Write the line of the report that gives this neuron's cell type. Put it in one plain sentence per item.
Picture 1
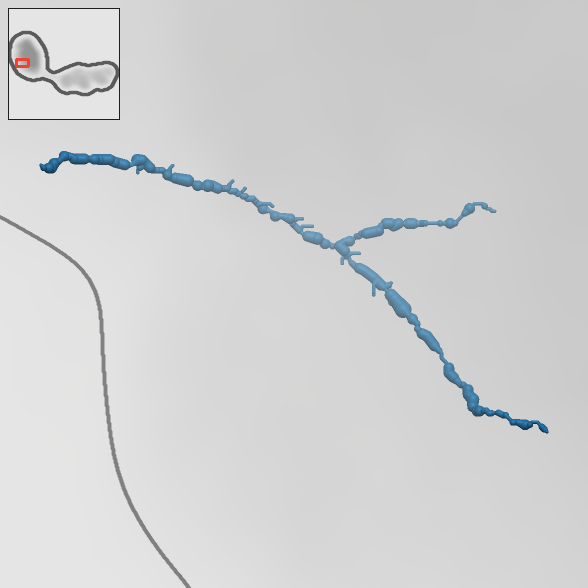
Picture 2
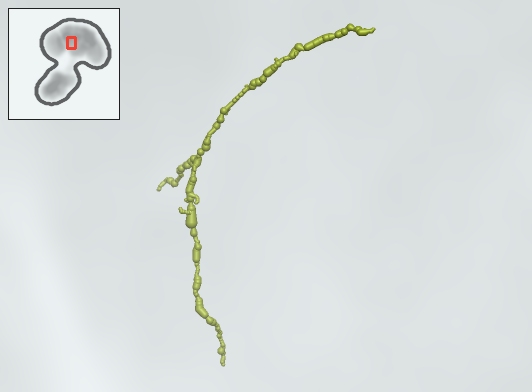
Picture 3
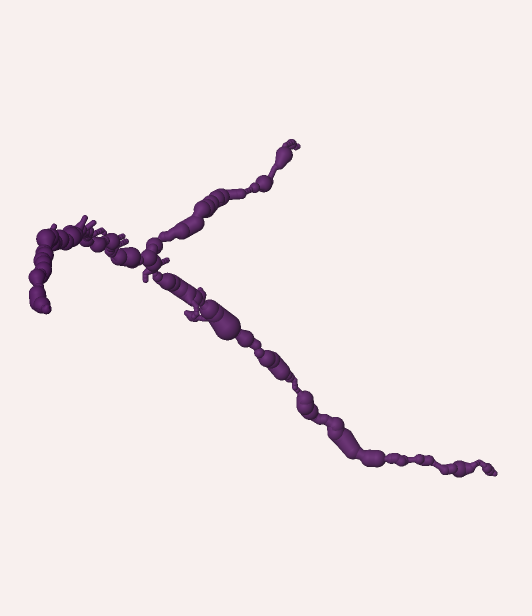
The cell type is JO-A2.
